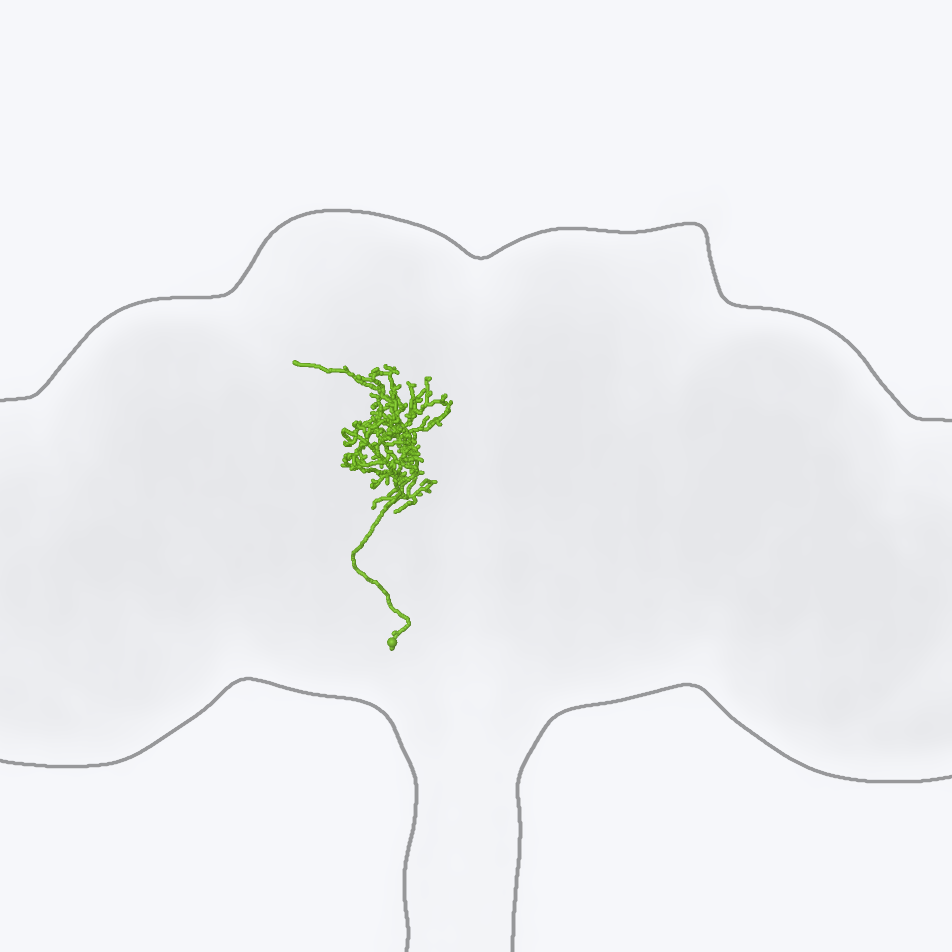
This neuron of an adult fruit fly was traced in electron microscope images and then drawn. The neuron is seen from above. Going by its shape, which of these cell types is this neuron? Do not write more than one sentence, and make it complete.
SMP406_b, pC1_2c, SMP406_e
The neuron has SMP406_b as its cell type.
